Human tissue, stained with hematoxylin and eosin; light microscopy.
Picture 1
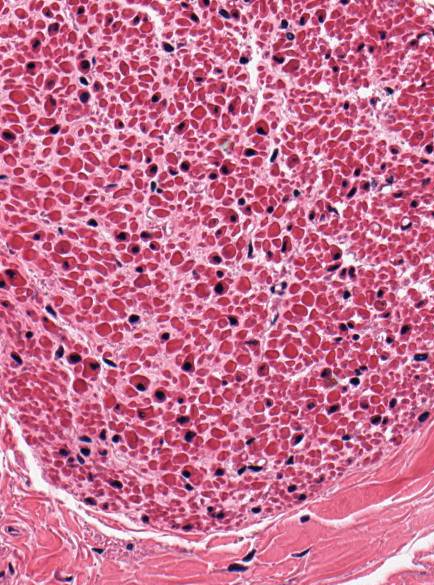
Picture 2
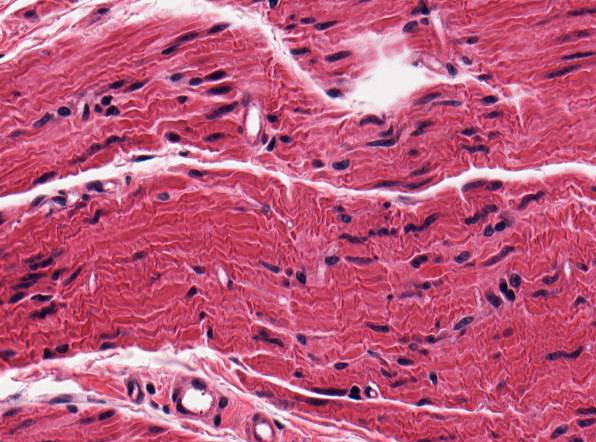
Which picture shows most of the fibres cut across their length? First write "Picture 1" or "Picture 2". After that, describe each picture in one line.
Picture 1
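In picture 1: Most of the field is taken up by one large bundle of muscle fibres cut in cross-section.
In picture 2: The field is filled with long eosinophilic fibres running roughly horizontally from left to right in parallel bundles.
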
